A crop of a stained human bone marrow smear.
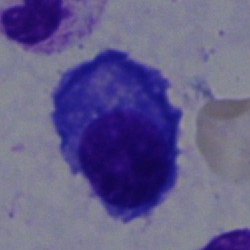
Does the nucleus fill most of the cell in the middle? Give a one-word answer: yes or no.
No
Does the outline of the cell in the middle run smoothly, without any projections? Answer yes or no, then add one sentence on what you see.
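No. The cell outline is irregular, with a ragged, uneven margin rather than a smooth edge.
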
